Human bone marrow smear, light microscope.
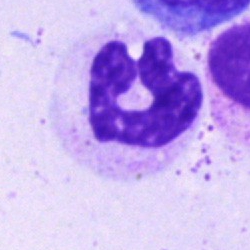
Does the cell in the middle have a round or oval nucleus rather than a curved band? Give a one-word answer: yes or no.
No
